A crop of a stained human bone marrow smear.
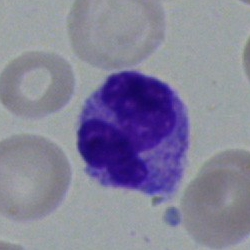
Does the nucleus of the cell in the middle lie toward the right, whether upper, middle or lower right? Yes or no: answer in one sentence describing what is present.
No, it is to the right of the nucleus that most cytoplasm lies.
